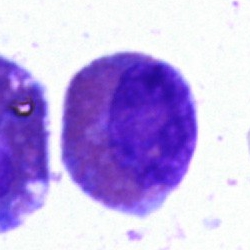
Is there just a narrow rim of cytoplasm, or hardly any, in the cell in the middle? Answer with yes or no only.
No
